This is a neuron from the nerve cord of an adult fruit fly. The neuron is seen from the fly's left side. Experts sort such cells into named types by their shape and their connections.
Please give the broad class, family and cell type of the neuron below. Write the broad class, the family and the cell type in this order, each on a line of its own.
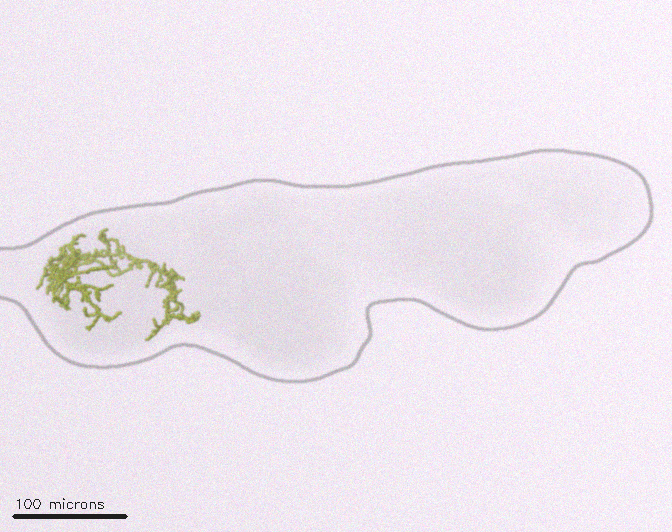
nerve-cord intrinsic neuron
hemilineage 03A
IN03A034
